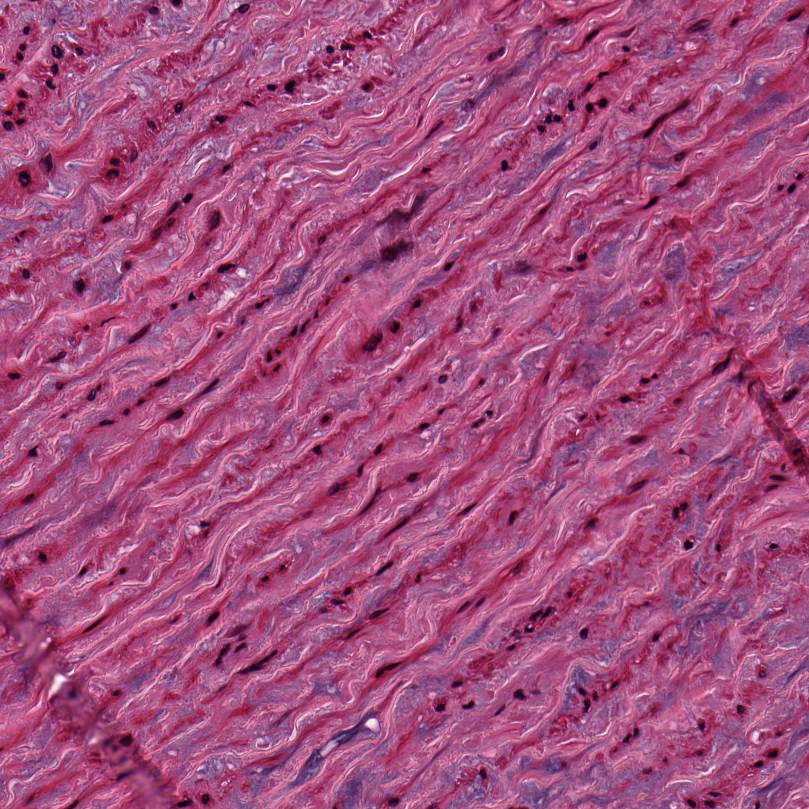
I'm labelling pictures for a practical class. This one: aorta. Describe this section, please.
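See how the wavy pink fibres all run parallel, diagonally across the whole field. Tucked between them are small, dark, elongated nuclei, lined up in rows that follow the fibre direction. There aren't many of them compared with all that fibrous material.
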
